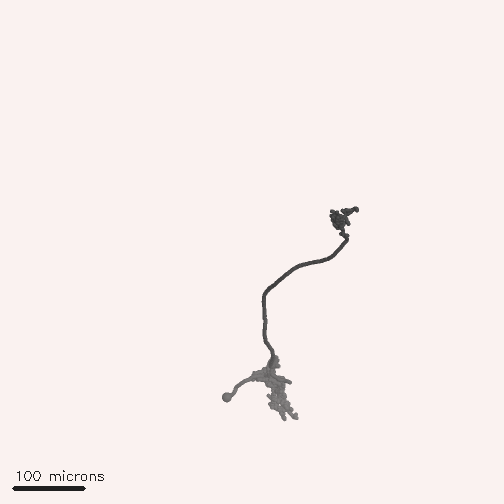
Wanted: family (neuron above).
hemilineage 10B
